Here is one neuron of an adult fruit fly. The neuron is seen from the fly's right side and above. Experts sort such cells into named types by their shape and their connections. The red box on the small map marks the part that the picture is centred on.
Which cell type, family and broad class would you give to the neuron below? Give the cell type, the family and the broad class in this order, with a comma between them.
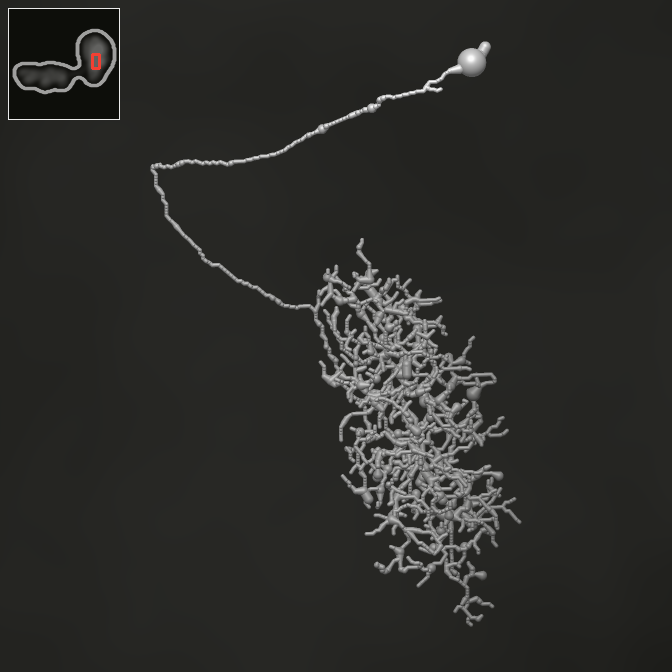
Pm10, Pm, optic-lobe intrinsic neuron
